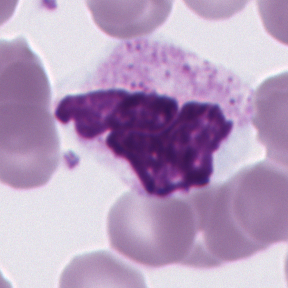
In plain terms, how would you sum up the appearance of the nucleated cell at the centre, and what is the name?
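Hmm, the nucleus is an irregular folded mass, several lobe-like parts stretching from left to right across the cell. Its chromatin looks dense, dark purple, coarsely clumped. Fine lilac-purple granules scatter through the cytoplasm; the outline is roughly oval, and faint. That's a segmented neutrophil.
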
